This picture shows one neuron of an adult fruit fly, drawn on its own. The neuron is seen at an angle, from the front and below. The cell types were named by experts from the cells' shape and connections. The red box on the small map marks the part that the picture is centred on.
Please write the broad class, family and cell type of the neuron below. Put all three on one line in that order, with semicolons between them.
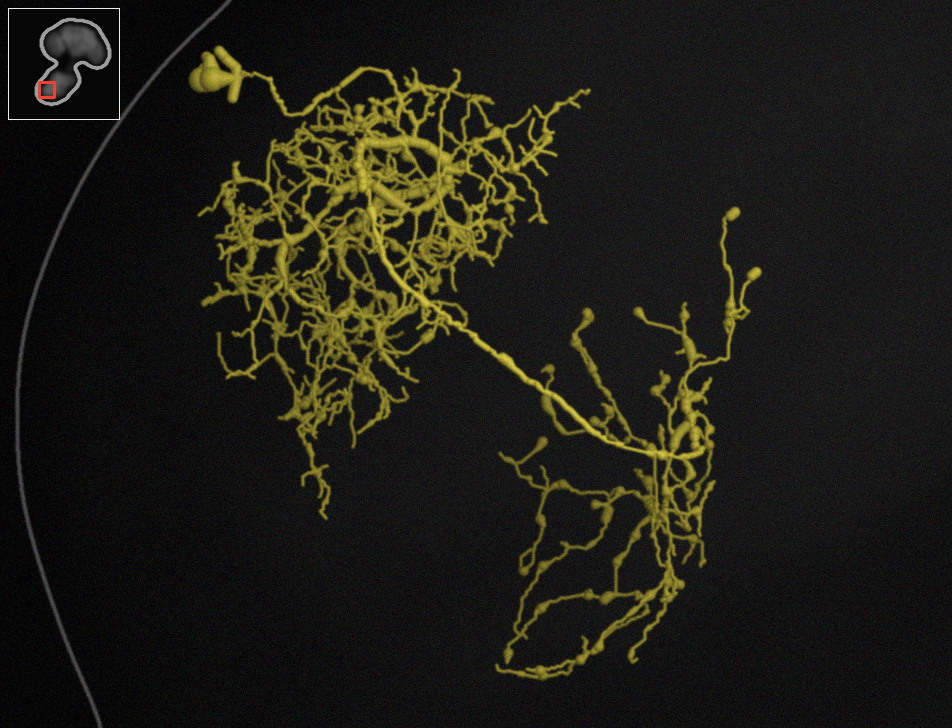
nerve-cord intrinsic neuron; hemilineage 01A; IN01A043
